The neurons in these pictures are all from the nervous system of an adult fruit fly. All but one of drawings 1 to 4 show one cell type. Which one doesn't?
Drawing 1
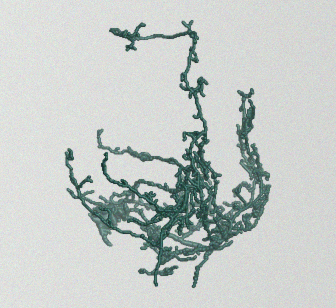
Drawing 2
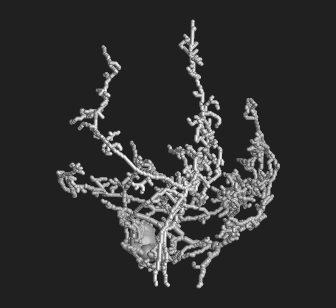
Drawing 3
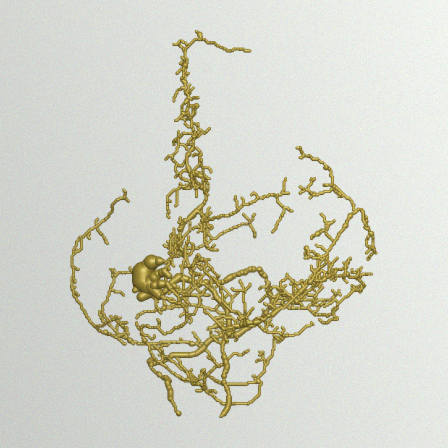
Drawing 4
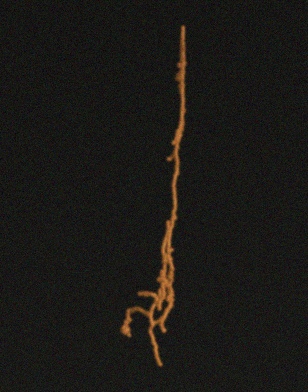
4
